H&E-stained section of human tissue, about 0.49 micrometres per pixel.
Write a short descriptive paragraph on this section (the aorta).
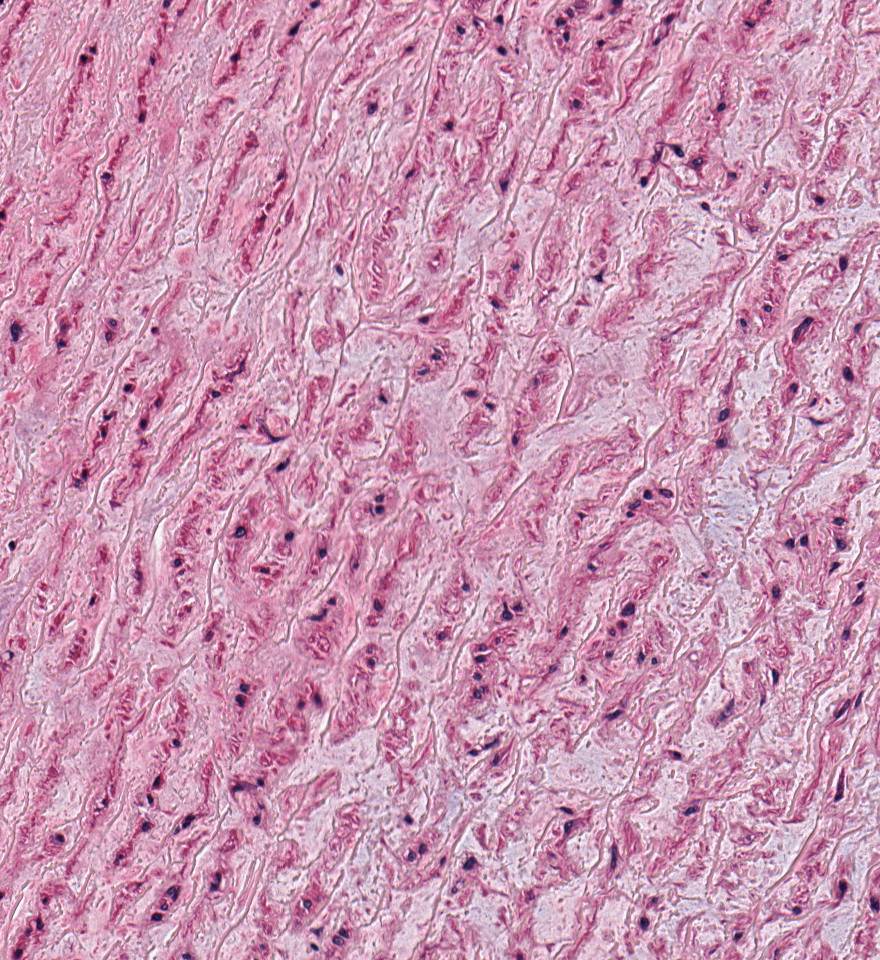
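First, between the pink strands: pale bluish-grey wispy material, collected mostly in the centre and right of the field. Second, cells: spindle-shaped, pink cytoplasm, lying along the strands. Third, nuclei: small, dark, oval to elongated, fairly evenly scattered without crowding. Absent: fat cells and open vessel lumens.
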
